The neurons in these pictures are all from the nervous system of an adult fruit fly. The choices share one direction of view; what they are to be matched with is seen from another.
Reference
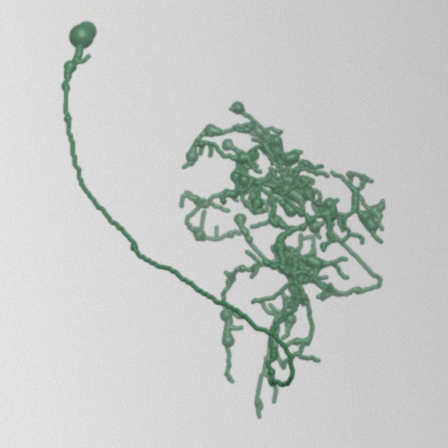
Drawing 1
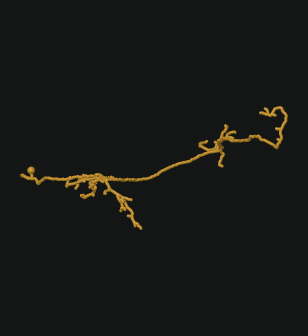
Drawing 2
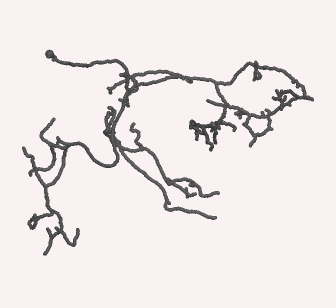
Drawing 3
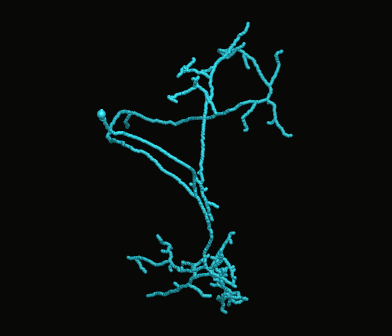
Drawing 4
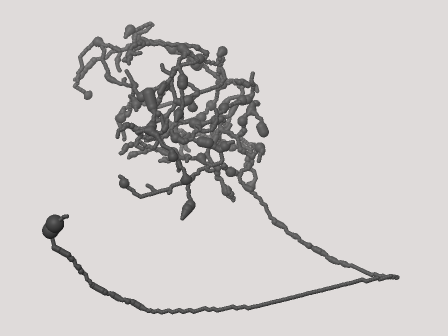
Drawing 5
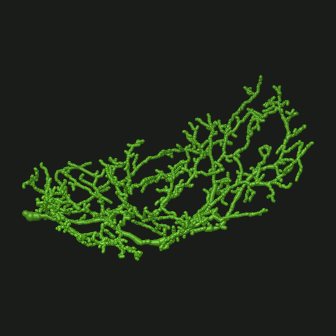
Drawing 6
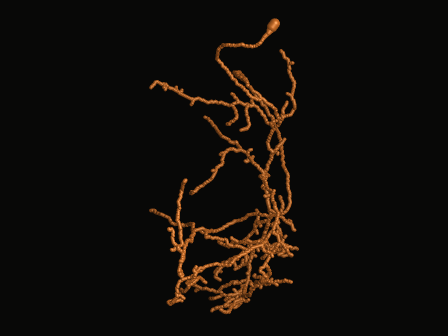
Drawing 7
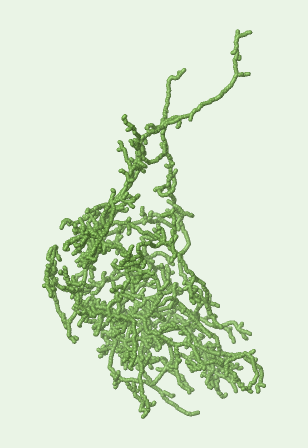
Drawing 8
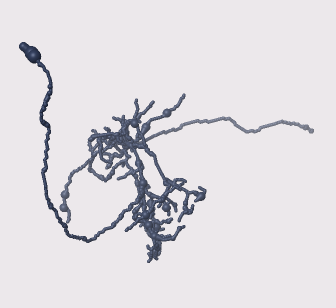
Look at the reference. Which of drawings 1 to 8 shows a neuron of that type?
Drawing 4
